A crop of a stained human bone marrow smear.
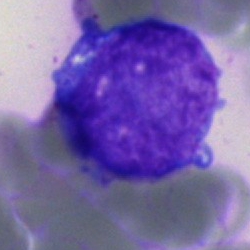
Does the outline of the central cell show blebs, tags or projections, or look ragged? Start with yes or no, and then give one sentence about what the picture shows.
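Yes. The cell outline is roughly round with a slightly knobbly, uneven border.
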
